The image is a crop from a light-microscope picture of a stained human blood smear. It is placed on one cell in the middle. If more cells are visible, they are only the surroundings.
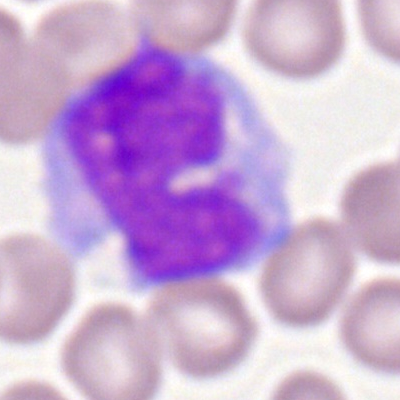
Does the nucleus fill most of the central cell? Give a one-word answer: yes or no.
Yes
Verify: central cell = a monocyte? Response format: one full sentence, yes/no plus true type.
Yes, a monocyte is what the central cell is.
